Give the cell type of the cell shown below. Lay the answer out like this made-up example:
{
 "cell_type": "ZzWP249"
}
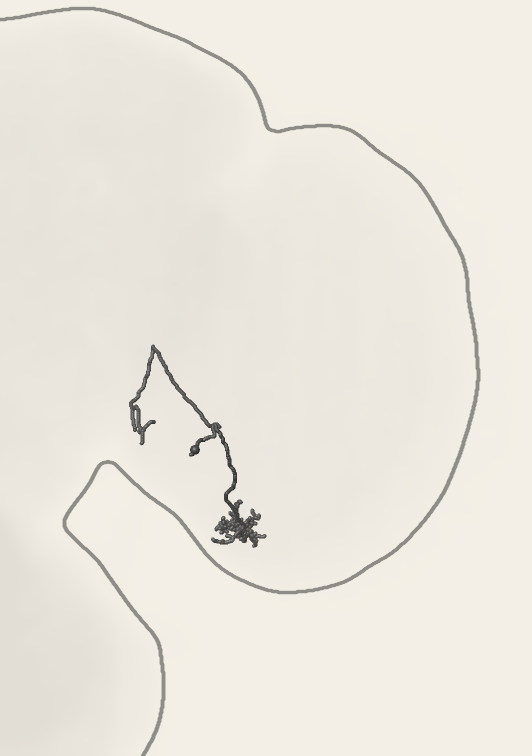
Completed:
{
 "cell_type": "MeLo7"
}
